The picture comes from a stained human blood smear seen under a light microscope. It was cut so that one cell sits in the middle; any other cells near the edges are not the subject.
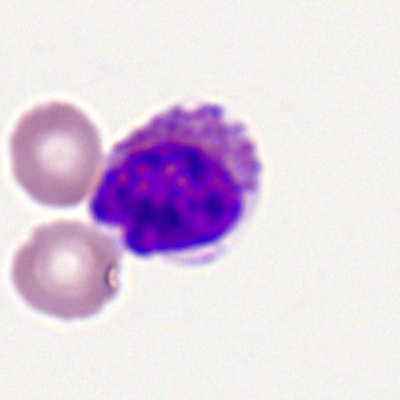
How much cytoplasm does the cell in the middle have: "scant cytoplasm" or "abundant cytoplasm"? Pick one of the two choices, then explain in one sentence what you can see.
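Scant cytoplasm. The nucleus fills most of the cell and lies toward its lower left.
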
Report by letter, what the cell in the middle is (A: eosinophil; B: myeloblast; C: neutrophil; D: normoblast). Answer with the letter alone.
A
